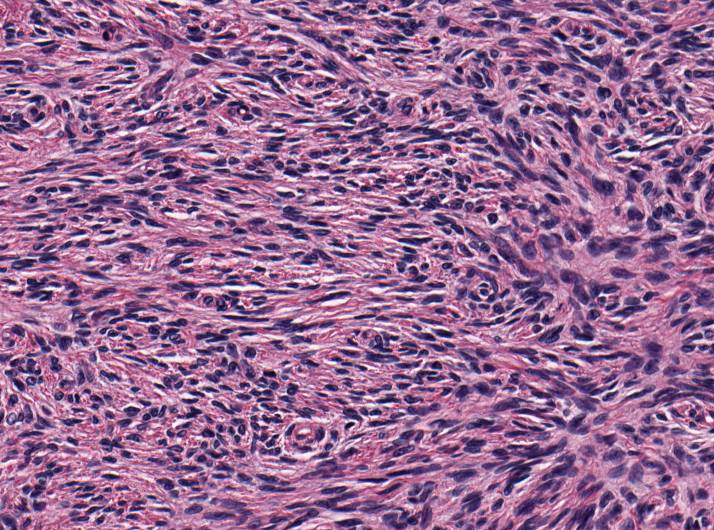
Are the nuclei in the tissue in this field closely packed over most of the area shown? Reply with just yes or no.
Yes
